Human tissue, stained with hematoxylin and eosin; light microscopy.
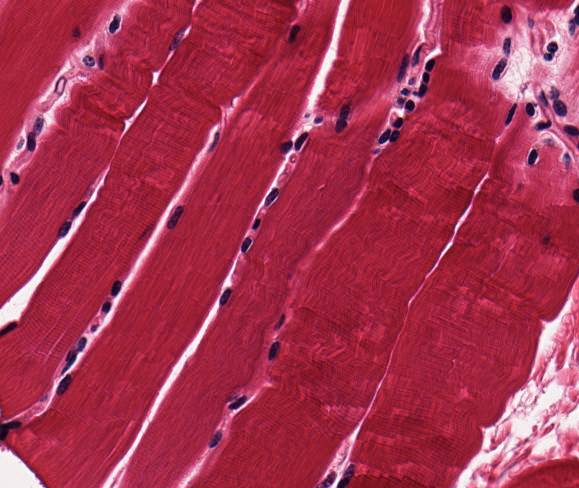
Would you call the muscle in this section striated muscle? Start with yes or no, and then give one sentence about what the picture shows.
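Yes. Fine transverse cross-striations are visible across the fibres.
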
